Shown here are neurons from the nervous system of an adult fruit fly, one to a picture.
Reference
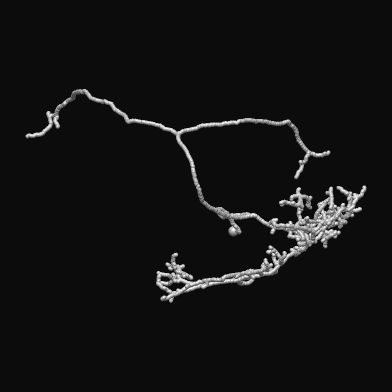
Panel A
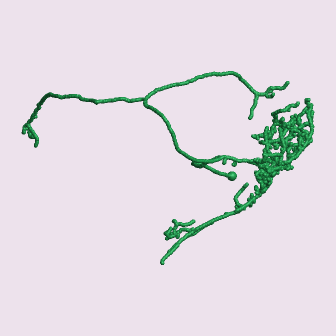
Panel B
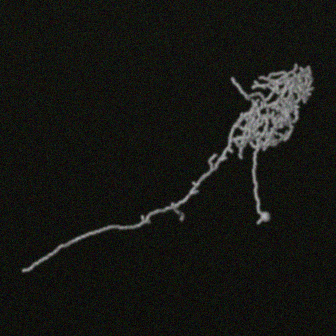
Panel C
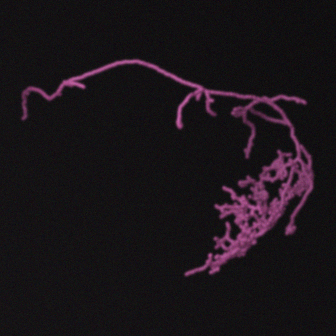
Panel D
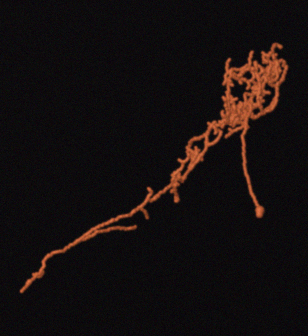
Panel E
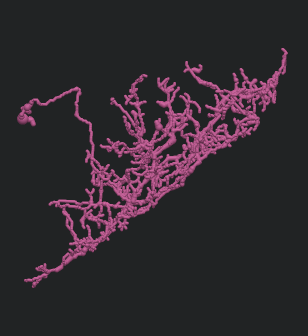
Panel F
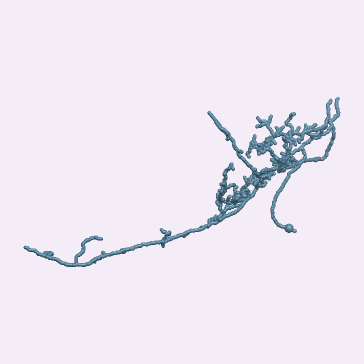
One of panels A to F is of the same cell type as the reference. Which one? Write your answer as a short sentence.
The neuron in panel A is of the same cell type.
